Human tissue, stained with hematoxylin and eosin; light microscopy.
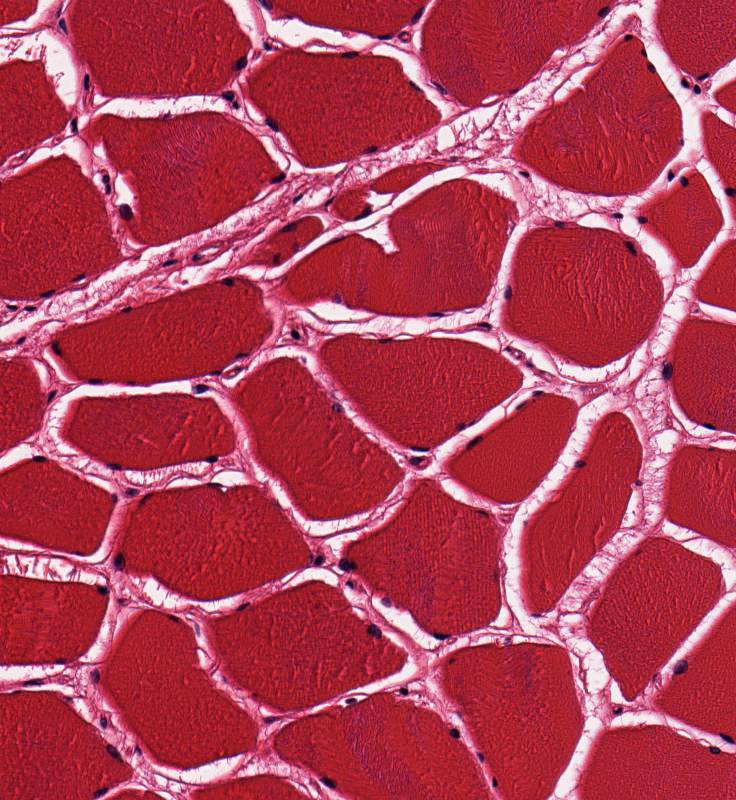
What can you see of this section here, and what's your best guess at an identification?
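The small dark nuclei of the fibres lie at the fibre edges, not centrally. Fibre cytoplasm stains a deep, even red with eosin. Fibres are broadly similar in size throughout the field. In the upper part, a band of loose pale connective tissue runs diagonally from lower left toward upper right. The tissue is skeletal muscle.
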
